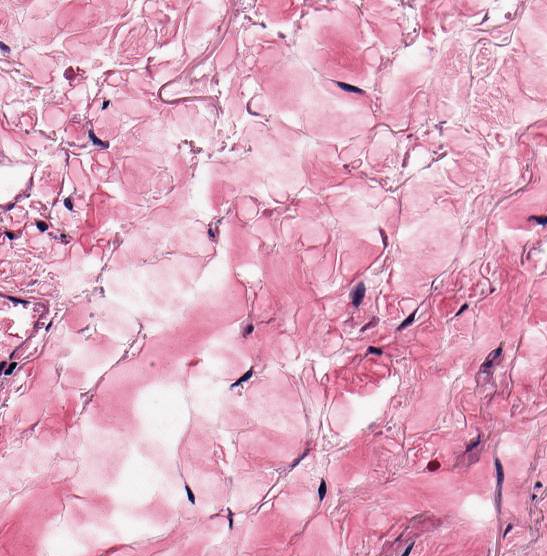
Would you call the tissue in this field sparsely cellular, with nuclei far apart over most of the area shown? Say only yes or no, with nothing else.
Yes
